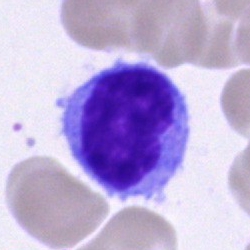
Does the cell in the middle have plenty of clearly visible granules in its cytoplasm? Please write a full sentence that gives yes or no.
No, no visible granules are present in the cytoplasm of the cell.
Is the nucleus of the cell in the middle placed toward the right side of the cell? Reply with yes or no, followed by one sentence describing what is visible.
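No. The rim of cytoplasm is widest on the right side of the cell.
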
